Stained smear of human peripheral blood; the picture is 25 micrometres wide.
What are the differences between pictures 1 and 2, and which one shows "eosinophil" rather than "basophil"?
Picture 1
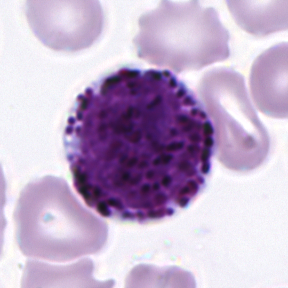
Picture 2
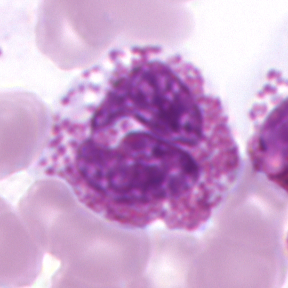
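Picture 1 shows a basophil; picture 2 shows an eosinophil. In the basophil, coarse, very dark purple-black granules crowd the whole cell and lie over the nucleus, so that its outline cannot be traced. In the eosinophil, by contrast, the nucleus is plainly divided into two large lobes lying one above the other.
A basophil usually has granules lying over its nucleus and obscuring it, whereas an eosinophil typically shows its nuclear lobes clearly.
The granules differ in colour as well: those packing the eosinophil's cytoplasm are many, coarse, round, reddish-purple and of fairly even size. The basophil's granules reach right to the margin, giving its border a beaded look, and between them the cell shows a diffuse violet-purple tint. The basophil measures about 14 micrometres across.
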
